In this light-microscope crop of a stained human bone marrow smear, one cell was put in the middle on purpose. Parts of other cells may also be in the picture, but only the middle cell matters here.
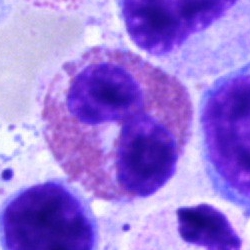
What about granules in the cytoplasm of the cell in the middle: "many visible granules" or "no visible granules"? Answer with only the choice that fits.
Many visible granules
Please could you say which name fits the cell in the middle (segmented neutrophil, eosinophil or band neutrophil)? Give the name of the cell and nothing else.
eosinophil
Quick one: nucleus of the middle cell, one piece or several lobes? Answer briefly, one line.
This cell has a nucleus made up of two or more segments.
